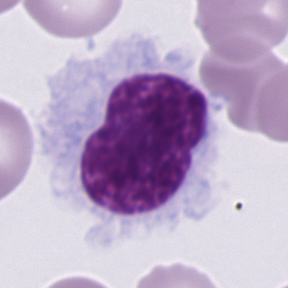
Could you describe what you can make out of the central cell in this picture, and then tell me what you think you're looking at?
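Cytoplasm first: it is broader on the upper left than on the lower right, which leaves the nucleus off-centre. Nuclear outline next: shallow indentations give it a slightly lobed look. Nucleoli: none are visible. Granules: the cytoplasm shows no distinct coloured ones. The cell is a hairy cell.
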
